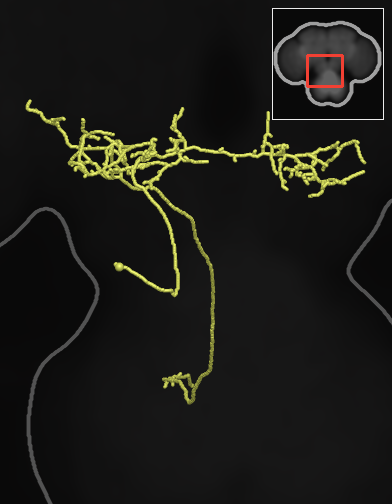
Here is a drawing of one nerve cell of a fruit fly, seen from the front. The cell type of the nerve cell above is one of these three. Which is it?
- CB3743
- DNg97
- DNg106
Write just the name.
DNg106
